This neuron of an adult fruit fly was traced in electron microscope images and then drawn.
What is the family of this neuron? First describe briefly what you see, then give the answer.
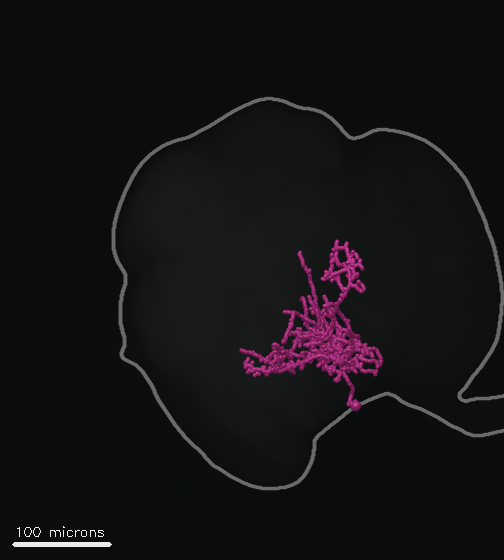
By the scale bar it is about 170 microns tall in this view. In this view it is about as wide as it is tall. Its broad class is central-brain intrinsic neuron. The family is hemilineage LB3.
